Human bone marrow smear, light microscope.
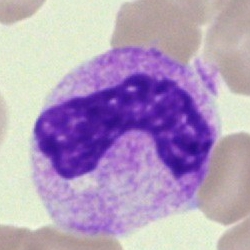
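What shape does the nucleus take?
A curved band, bent like a horseshoe, with its concave side facing downward and stretching across nearly the full width of the cell.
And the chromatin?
Dark purple and densely clumped.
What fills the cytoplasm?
Fine lilac granules, spread evenly throughout.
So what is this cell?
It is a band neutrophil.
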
